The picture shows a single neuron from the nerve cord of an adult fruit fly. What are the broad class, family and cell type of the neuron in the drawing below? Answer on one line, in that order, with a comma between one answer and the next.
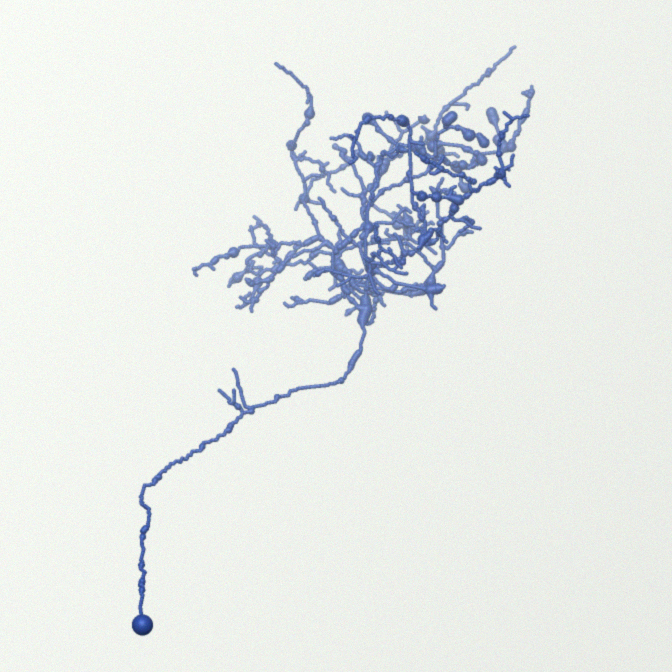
nerve-cord intrinsic neuron, hemilineage 14A, IN14A063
